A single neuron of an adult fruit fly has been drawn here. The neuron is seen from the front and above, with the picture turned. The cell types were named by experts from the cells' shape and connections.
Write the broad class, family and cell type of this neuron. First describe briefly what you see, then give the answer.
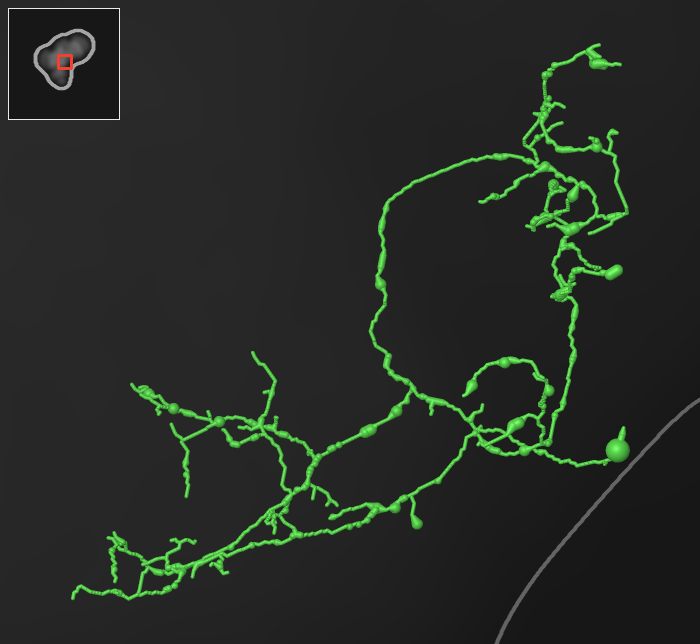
The picture shows dozens of branch ends. In this view it is about as wide as it is tall. This is a central-brain intrinsic neuron. Its family is hemilineage SMPpd1. Its cell type is SLP398.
